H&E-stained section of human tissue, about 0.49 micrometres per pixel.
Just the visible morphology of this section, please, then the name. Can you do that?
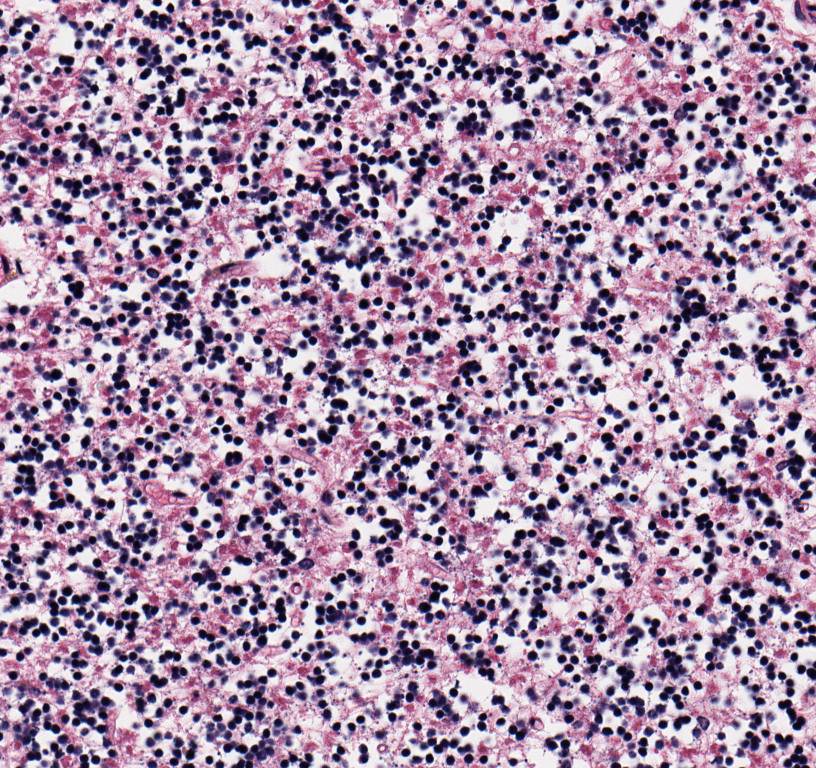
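Small, round, deeply stained nuclei of closely similar size crowd the whole field densely and fairly evenly, without layers or organised units. Little or no cytoplasm is visible around most of them. Irregular patches of pink, finely fibrillary material lie between the nuclei. This section is cerebellum.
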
